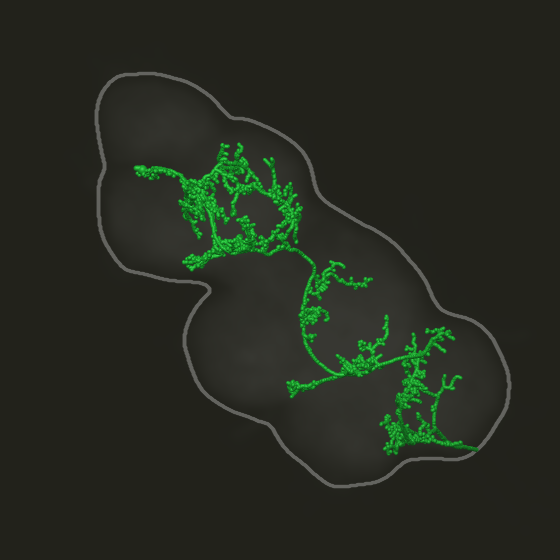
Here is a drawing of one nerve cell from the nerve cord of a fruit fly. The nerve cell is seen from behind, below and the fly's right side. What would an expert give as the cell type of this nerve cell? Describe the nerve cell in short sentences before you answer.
Dozens of branch ends can be seen. As drawn here it is about as wide as it is tall. This is an ascending neuron. The cell type is ANXXX024.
